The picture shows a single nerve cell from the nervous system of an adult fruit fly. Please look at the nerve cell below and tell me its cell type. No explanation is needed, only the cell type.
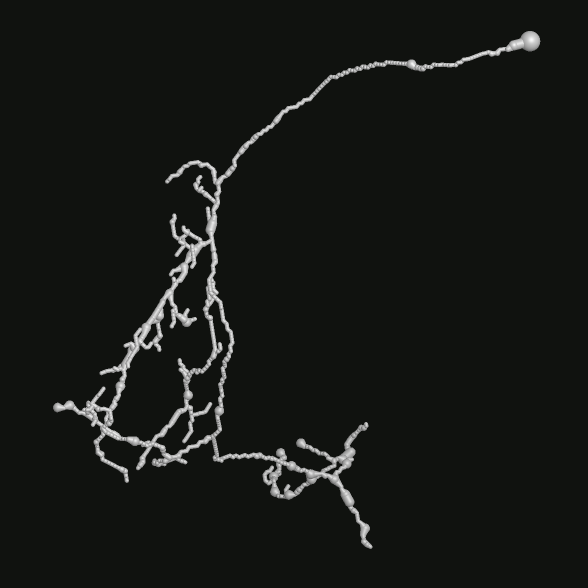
CRE055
